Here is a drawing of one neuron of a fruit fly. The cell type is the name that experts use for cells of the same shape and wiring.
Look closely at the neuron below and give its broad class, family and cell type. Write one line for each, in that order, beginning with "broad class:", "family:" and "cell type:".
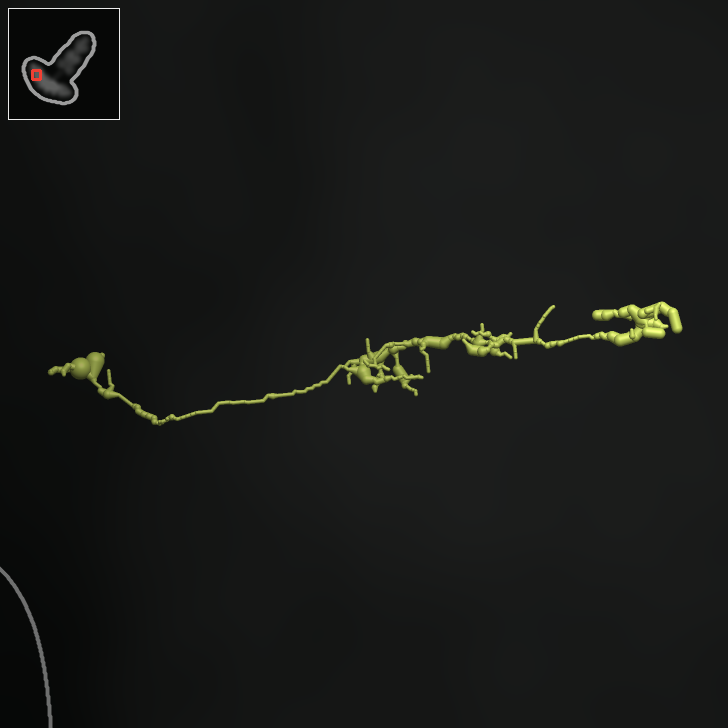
broad class: optic-lobe intrinsic neuron
family: Mi
cell type: Mi1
